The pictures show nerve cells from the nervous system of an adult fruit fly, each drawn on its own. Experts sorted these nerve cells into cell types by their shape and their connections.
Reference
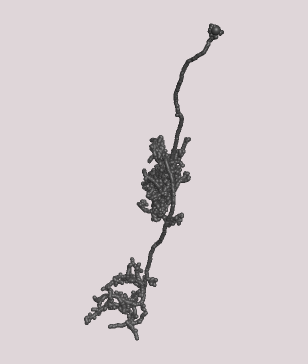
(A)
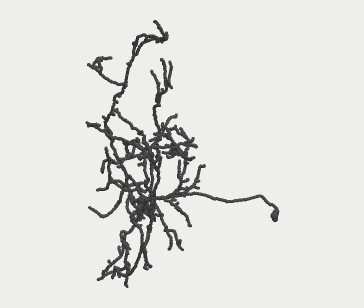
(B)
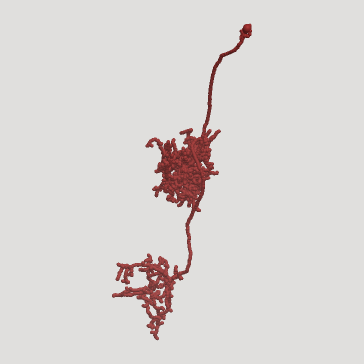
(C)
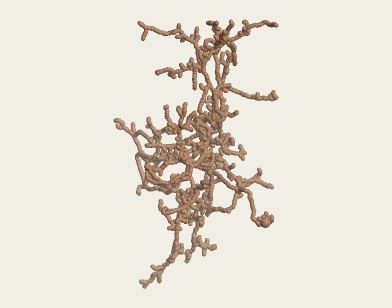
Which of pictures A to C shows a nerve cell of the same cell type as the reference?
Picture B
